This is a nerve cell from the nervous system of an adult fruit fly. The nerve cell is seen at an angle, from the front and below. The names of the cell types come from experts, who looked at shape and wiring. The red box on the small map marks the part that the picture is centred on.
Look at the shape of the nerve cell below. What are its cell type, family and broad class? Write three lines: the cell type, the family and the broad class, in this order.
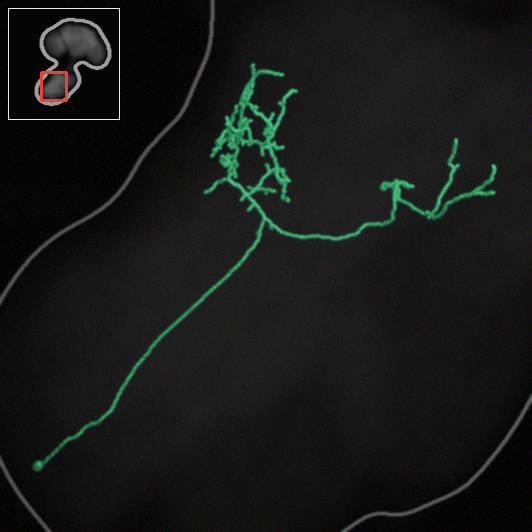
IN07B099
hemilineage 07B
nerve-cord intrinsic neuron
